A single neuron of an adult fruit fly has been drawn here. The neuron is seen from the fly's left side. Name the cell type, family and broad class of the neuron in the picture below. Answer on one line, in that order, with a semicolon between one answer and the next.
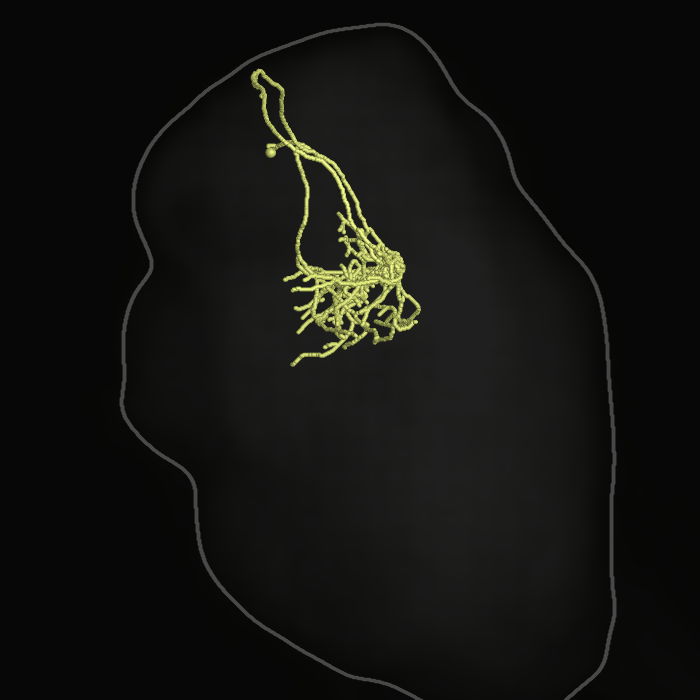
PVLP007; hemilineage VLPd&p1_dorsal; central-brain intrinsic neuron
